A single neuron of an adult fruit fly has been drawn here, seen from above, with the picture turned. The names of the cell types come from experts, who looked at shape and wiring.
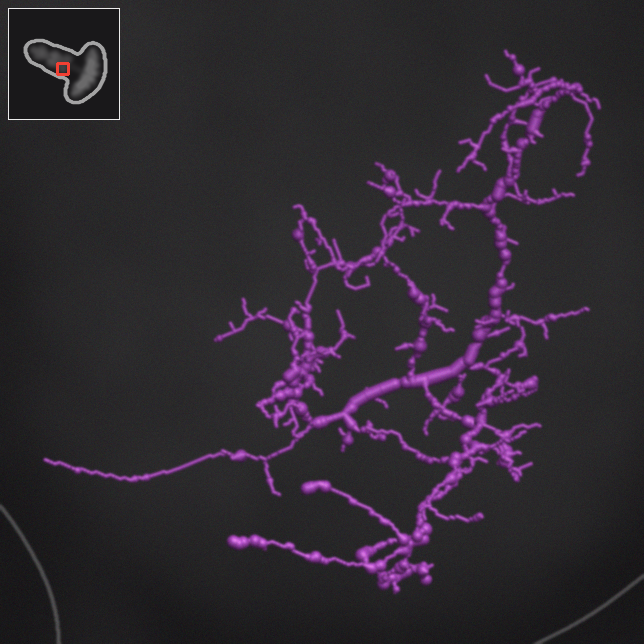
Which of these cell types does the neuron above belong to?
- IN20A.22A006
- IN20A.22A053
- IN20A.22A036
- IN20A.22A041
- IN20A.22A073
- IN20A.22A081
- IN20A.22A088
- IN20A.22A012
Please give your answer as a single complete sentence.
Under cell type classification, the neuron is IN20A.22A036.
